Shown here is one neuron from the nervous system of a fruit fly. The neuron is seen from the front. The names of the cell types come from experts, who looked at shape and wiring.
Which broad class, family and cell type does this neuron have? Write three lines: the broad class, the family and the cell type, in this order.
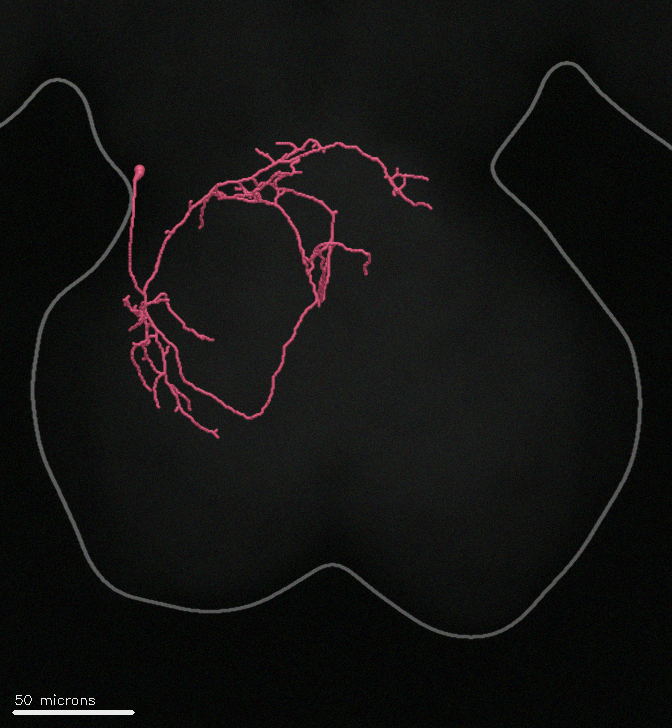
nerve-cord intrinsic neuron
hemilineage 17A
IN17A119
